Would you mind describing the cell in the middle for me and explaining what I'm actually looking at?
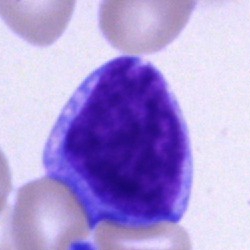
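Roughly triangular in outline, the cell narrows toward the top. Its nucleus occupies most of the cell, so the cytoplasm is reduced to a narrow rim. That rim is widest along the lower left edge. The cytoplasm is deep blue. The cell is a blast.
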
